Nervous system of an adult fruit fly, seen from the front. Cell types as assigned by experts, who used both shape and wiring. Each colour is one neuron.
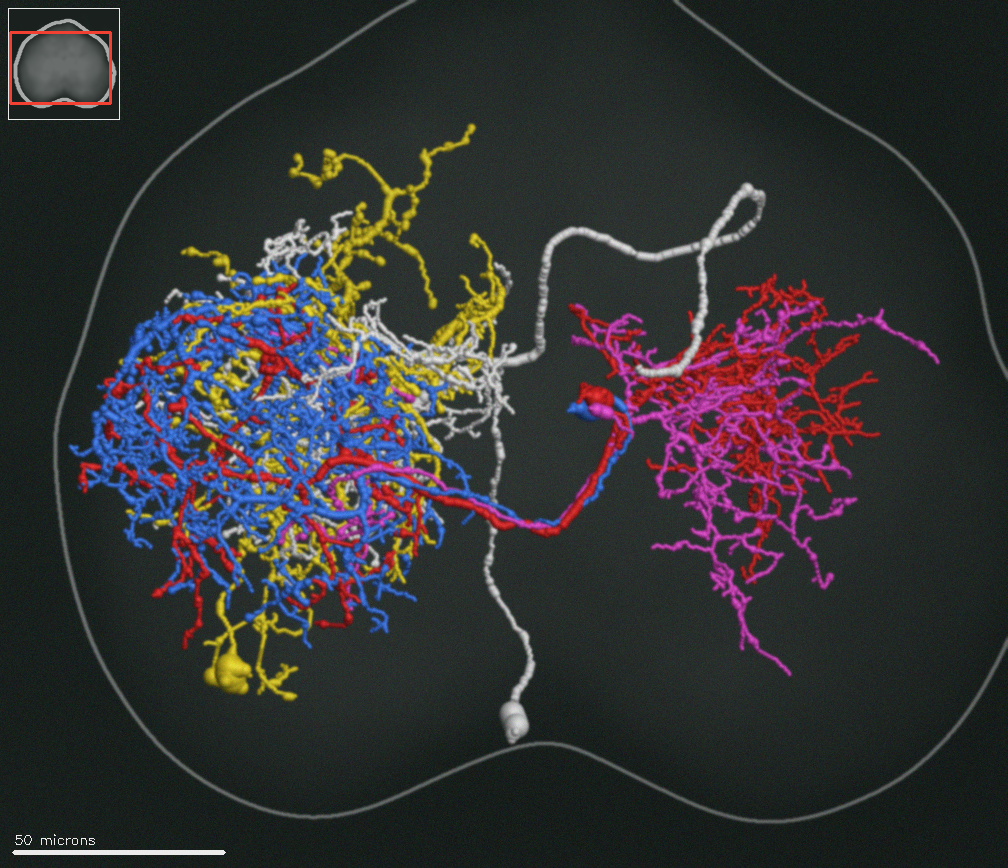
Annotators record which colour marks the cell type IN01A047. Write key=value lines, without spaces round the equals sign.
colour=magenta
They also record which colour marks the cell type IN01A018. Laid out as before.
colour=red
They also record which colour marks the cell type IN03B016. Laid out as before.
colour=yellow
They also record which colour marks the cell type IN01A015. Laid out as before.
colour=blue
